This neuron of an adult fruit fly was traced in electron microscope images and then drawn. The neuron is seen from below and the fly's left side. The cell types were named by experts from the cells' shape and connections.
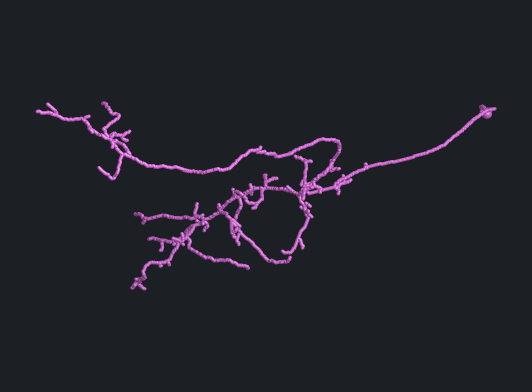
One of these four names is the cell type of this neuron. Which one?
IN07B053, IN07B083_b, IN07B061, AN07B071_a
IN07B083_b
